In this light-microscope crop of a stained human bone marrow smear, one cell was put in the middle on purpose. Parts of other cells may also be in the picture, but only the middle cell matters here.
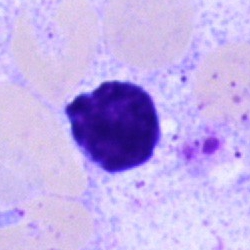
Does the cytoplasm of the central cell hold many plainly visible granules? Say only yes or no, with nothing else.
No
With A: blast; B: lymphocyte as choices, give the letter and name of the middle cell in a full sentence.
The correct option, B, names the middle cell as a lymphocyte.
